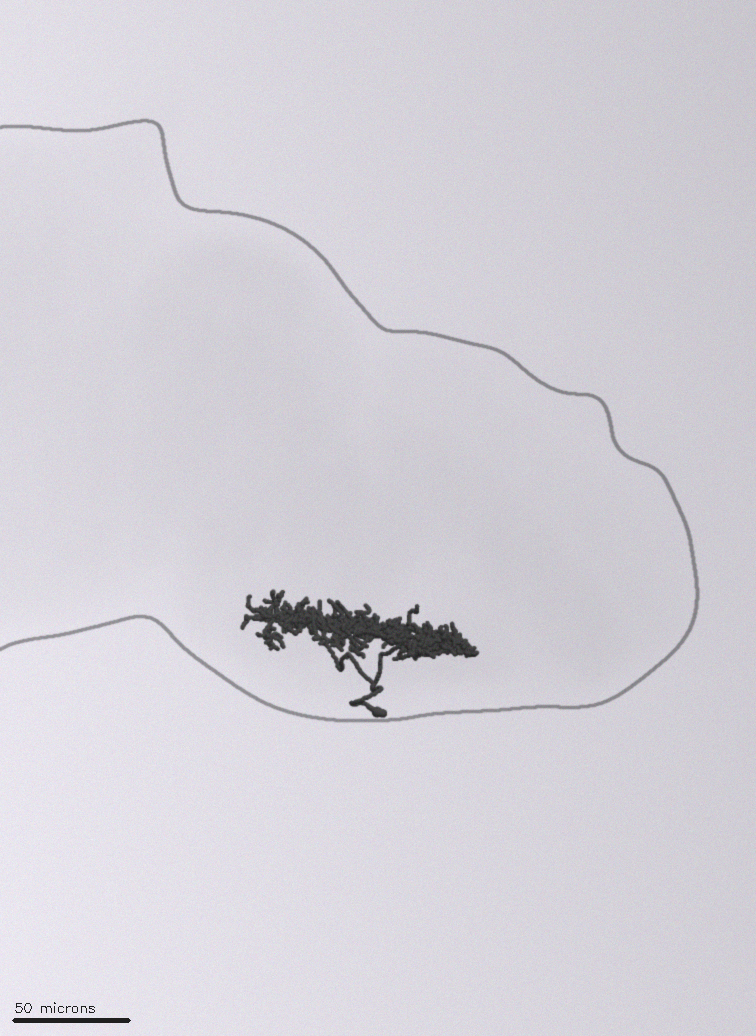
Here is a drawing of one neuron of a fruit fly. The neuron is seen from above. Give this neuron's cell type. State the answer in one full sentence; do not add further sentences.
Included in the cell type LPi2c is this neuron.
